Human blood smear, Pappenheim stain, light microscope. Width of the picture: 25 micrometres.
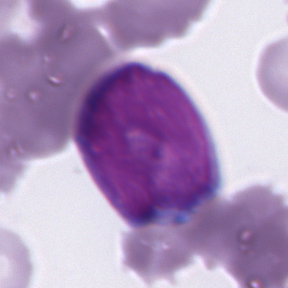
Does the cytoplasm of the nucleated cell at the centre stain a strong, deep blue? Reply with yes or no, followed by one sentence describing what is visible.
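Yes. The cytoplasm is a thin blue rim, most visible along the lower edge.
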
